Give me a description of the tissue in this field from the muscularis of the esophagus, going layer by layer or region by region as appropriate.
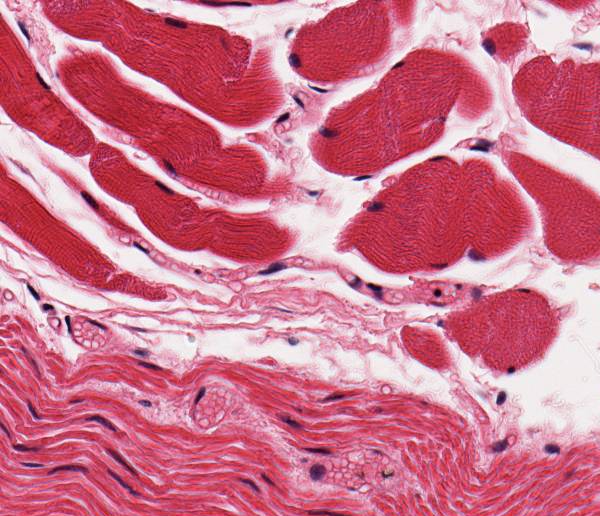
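Muscle fibres toward the upper right, cut obliquely to transversely, show rounded to polygonal profiles and edge-placed rather than central nuclei. They stain deeper red than the paler pink wavy fibres of the lower band. Loose, pale connective tissue with small thin-walled vessels separates the two.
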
